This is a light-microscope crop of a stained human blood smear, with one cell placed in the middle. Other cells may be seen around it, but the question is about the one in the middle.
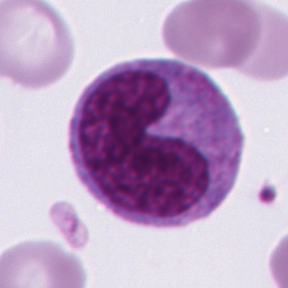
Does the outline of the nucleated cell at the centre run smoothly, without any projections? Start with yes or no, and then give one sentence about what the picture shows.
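Yes. The cell outline is round and smooth, without projections or blebs.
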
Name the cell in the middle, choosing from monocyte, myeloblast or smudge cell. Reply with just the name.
monocyte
